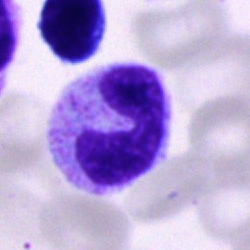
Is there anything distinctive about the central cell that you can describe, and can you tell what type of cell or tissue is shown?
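Within a round, smooth outline, the nucleus sits mostly in the right half of the cell. It is deeply indented, and its notch opens toward the left. The cytoplasm is pale lilac. The central cell is a band neutrophil.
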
